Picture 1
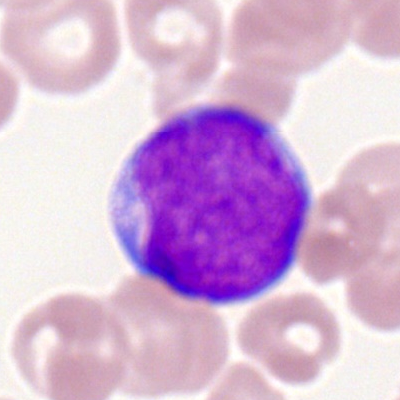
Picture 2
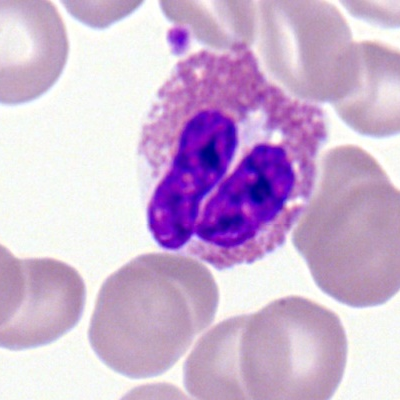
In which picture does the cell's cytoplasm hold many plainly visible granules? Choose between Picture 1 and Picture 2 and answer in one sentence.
The cell seen in picture 2 shows many visible granules in its cytoplasm.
